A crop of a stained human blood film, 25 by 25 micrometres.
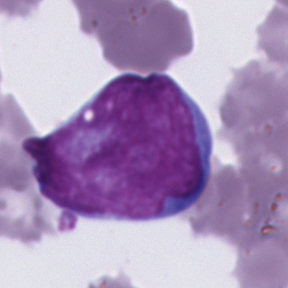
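Myeloblast. Notice how the nucleus fills most of this myeloblast, leaving the cytoplasm as only a narrow rim, seen mainly along the right edge. What cytoplasm you can see is blue. Now look to the upper left part of the cell, where a small round clear white spot lies. The cell is about 16 micrometres across.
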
